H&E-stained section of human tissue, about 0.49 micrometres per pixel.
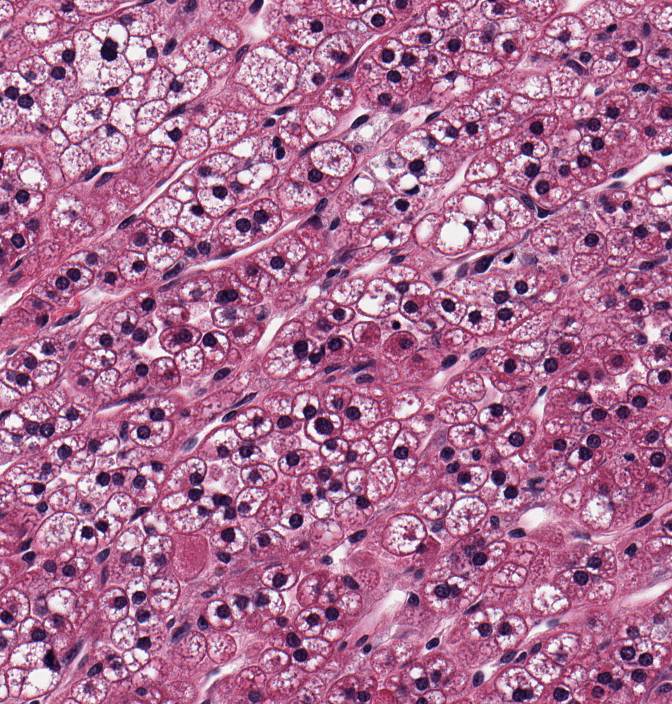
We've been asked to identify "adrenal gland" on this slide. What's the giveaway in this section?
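This section of adrenal gland is made up mostly of large, polygonal cells whose cytoplasm is pale, finely vacuolated and foamy.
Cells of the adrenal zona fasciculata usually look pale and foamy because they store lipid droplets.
That foamy cytoplasm is the feature here that goes with the name. Most cells have a single small, round, dark nucleus near the centre of the cell. Some cells also contain one or more larger clear round vacuoles among the fine ones. The borders between neighbouring cells are distinct and sharply outlined.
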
